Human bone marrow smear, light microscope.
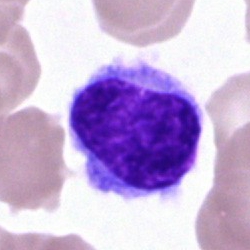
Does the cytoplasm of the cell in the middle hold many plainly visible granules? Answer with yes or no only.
No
